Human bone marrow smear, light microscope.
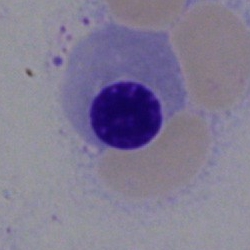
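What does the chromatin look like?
Dense and dark purple, with a few small paler spots.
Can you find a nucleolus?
No, none can be seen in the nucleus.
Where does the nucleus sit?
Off-centre, with most of the abundant, pale blue-grey cytoplasm lying above it.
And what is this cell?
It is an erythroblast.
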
